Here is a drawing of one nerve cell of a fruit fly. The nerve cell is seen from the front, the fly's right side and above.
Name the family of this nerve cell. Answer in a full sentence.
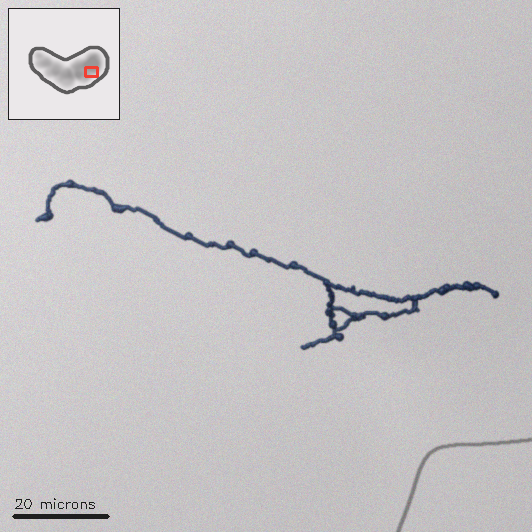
The family is class mechanosensory.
